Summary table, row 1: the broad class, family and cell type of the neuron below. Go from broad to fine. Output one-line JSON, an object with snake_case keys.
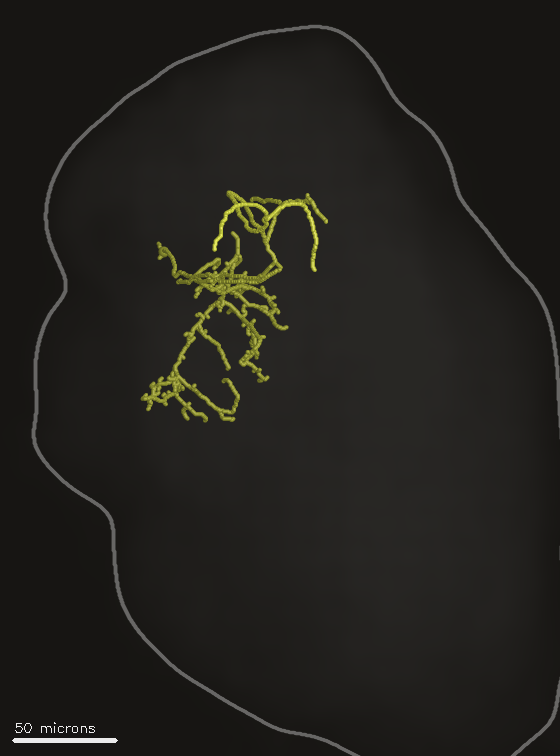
{"broad_class": "central-brain intrinsic neuron", "family": "hemilineage VLPl&d1_dorsal", "cell_type": "CB2041"}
